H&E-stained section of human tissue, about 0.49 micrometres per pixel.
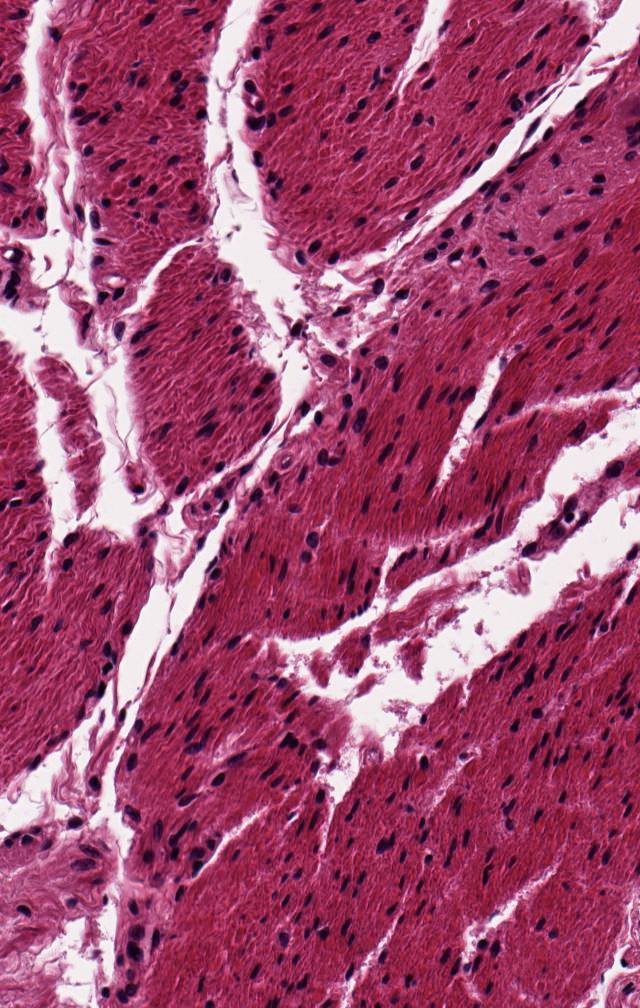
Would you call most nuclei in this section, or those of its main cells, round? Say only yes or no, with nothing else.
No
